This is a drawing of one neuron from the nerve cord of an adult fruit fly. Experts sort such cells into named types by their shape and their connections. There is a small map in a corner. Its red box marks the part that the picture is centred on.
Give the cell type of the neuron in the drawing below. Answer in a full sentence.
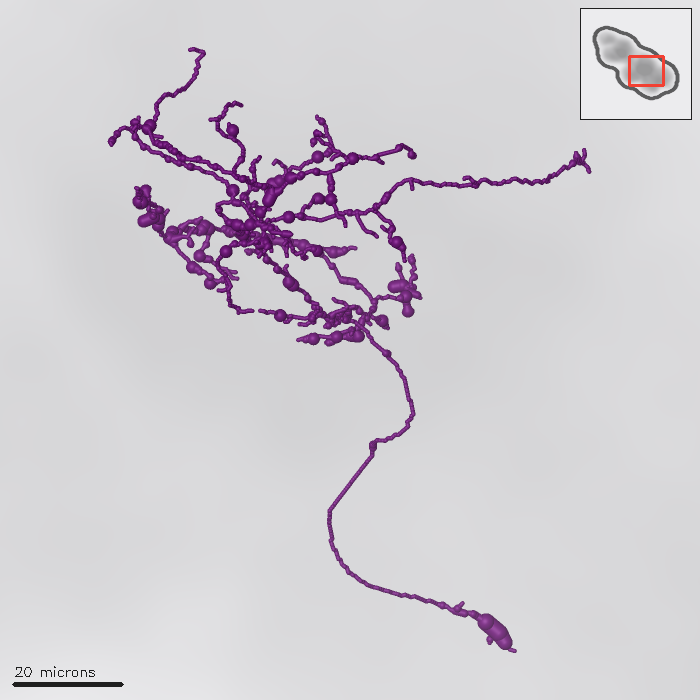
The cell type is IN14A059.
